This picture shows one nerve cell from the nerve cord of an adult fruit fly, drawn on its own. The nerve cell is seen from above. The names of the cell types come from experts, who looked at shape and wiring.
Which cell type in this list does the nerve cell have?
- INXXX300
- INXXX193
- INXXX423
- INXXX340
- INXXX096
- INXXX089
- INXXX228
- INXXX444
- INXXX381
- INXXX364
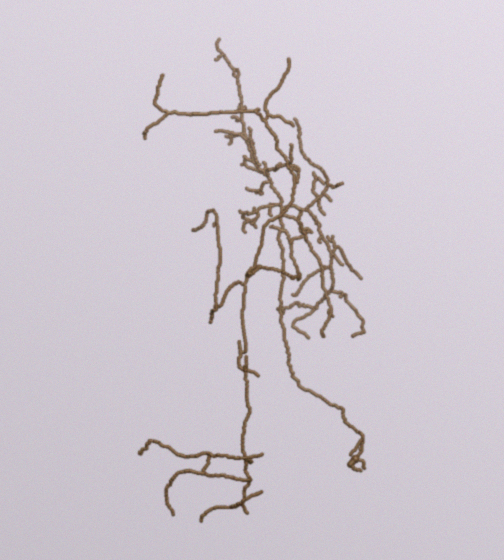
INXXX423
